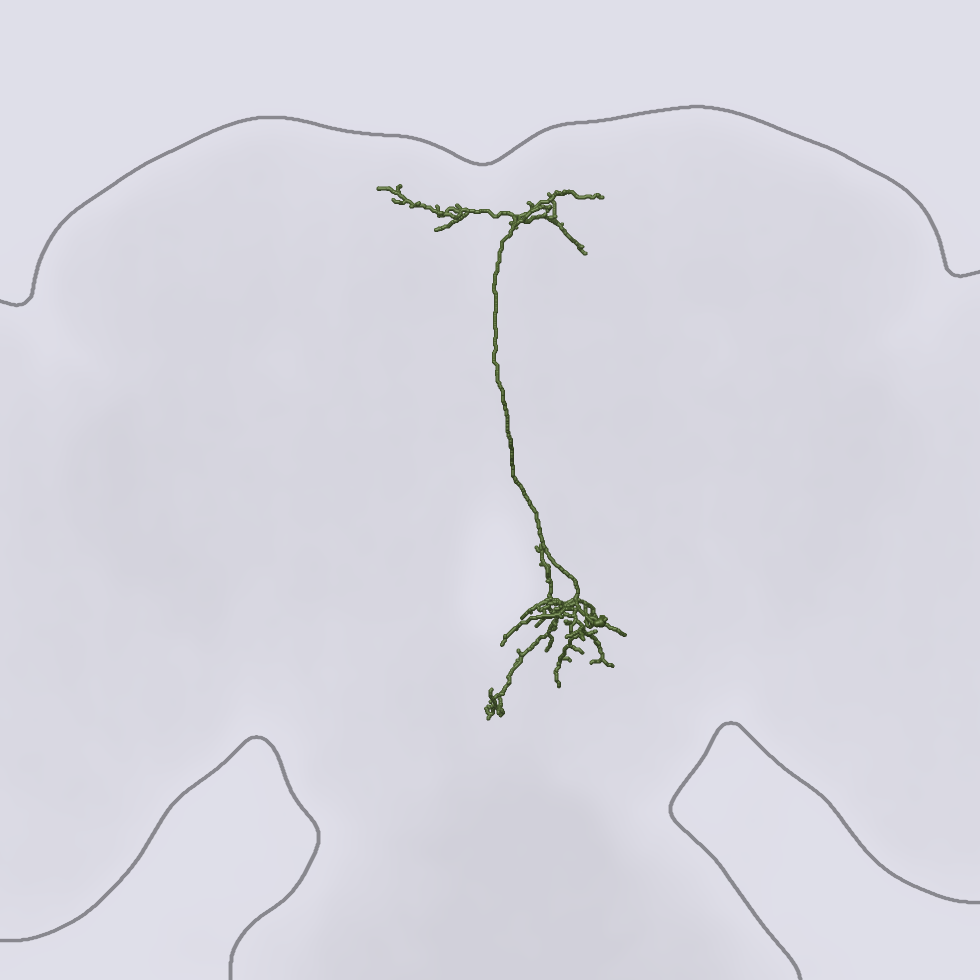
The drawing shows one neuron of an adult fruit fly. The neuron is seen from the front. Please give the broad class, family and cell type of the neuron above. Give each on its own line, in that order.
central-brain intrinsic neuron
hemilineage FLAa2
PRW007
